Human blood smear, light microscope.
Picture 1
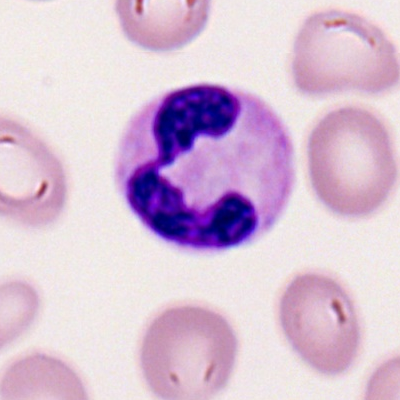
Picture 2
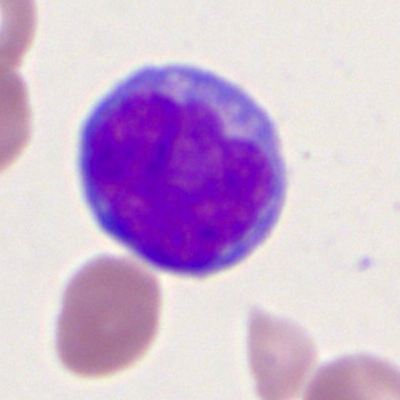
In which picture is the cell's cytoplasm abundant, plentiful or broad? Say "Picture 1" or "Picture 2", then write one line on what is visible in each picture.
Picture 1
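What picture 1 shows: The cytoplasm is plentiful and fills the hollow of the curved nucleus.
What picture 2 shows: The nucleus fills most of the cell.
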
